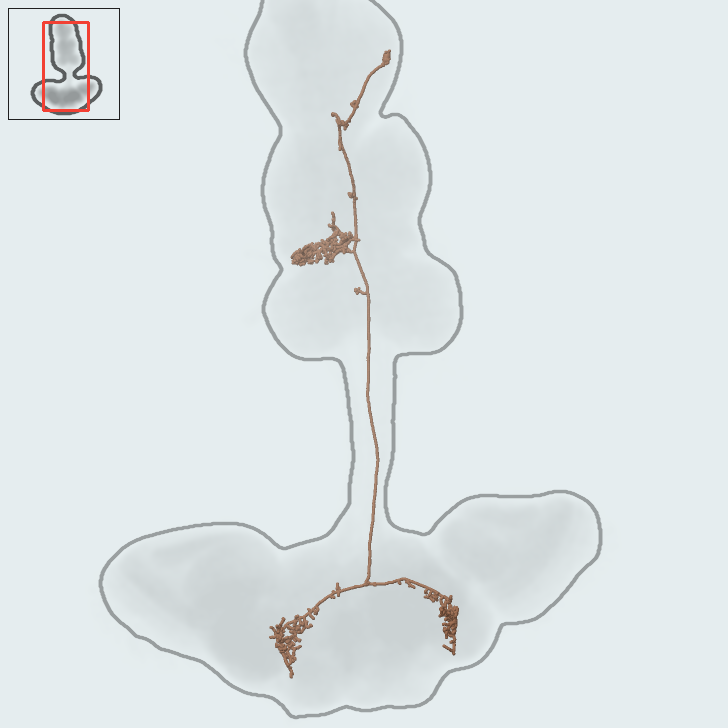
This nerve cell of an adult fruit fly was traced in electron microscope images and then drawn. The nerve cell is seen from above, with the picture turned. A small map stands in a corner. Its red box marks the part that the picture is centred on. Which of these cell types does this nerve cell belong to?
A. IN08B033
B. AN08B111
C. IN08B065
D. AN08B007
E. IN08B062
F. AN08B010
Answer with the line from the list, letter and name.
D. AN08B007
